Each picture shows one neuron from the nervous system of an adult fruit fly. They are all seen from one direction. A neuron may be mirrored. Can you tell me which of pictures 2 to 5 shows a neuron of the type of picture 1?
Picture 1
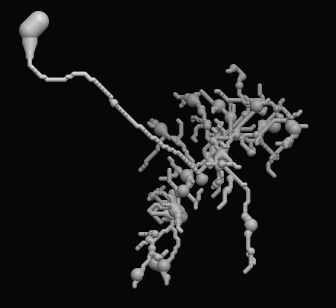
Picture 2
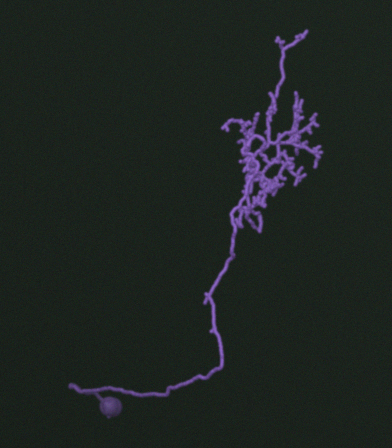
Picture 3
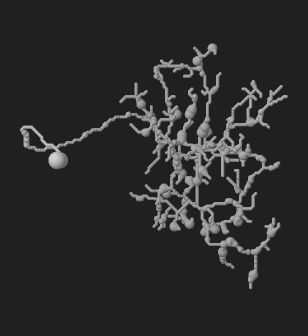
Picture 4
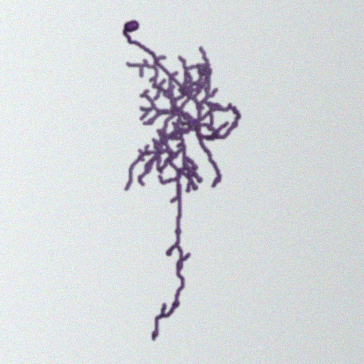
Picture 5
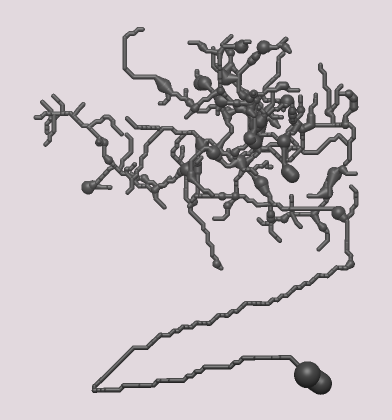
3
